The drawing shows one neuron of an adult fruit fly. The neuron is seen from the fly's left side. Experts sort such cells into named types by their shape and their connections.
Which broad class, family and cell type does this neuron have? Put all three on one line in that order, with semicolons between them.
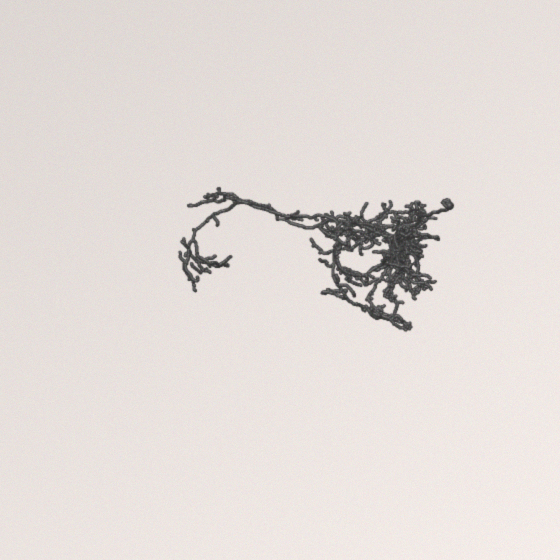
nerve-cord intrinsic neuron; hemilineage 12A; IN12A009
